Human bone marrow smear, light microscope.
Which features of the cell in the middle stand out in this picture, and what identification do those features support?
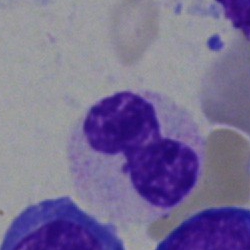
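Two lobes lie on a diagonal, one at the upper left and one at the lower right. Neither lobe shows a nucleolus. Fine pinkish granules are scattered through the cytoplasm, and the outline is roughly round with a smooth edge. It is a band neutrophil.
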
